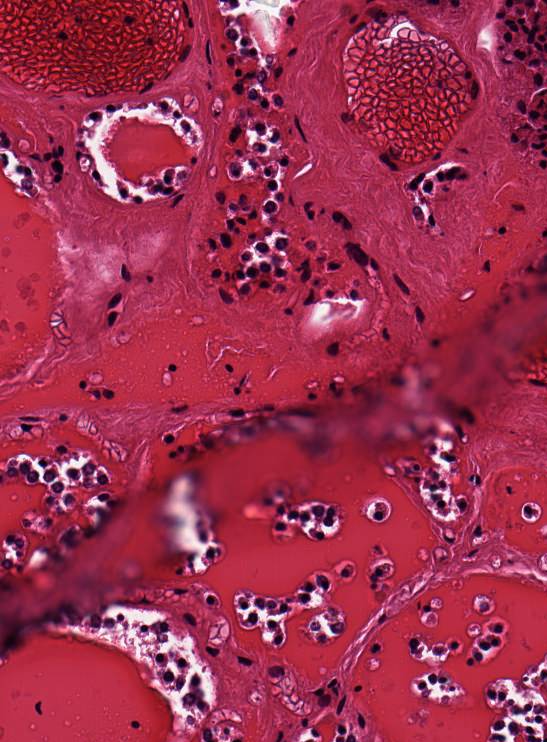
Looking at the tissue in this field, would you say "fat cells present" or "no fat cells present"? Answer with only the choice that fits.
No fat cells present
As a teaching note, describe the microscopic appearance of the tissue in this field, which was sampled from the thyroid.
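First, thin pink fibrous septa divide the whole field into rounded and irregular spaces. The septa are pink collagen with scattered spindle-shaped nuclei. Next, small clusters of cells with round, dark nuclei lie within the pink material of the spaces; many sit within clear white spaces.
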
